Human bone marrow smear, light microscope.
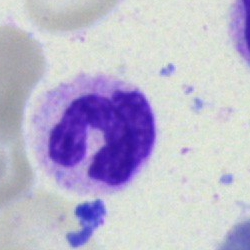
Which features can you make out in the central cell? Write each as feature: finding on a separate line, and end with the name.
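Nucleus: thick curved horseshoe, gap opening downward
Chromatin: dark purple, densely clumped
Cytoplasm: moderate pale pinkish-lilac rim around nucleus
Granules: fine, pinkish-lilac, in cytoplasm
Identity: band neutrophil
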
